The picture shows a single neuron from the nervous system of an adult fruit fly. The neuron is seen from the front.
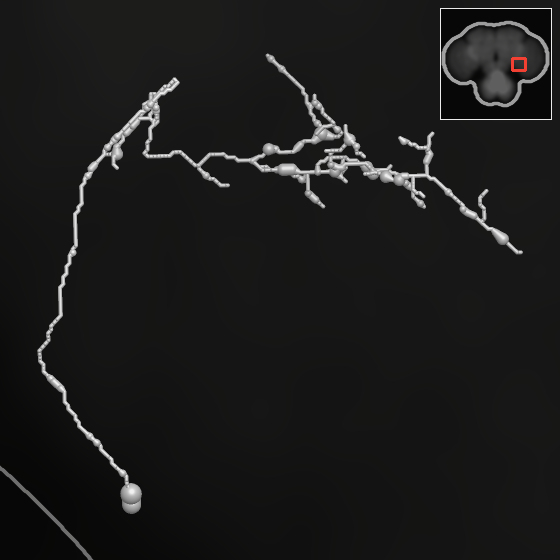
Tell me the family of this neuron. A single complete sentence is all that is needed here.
The neuron counts as part of family Li.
